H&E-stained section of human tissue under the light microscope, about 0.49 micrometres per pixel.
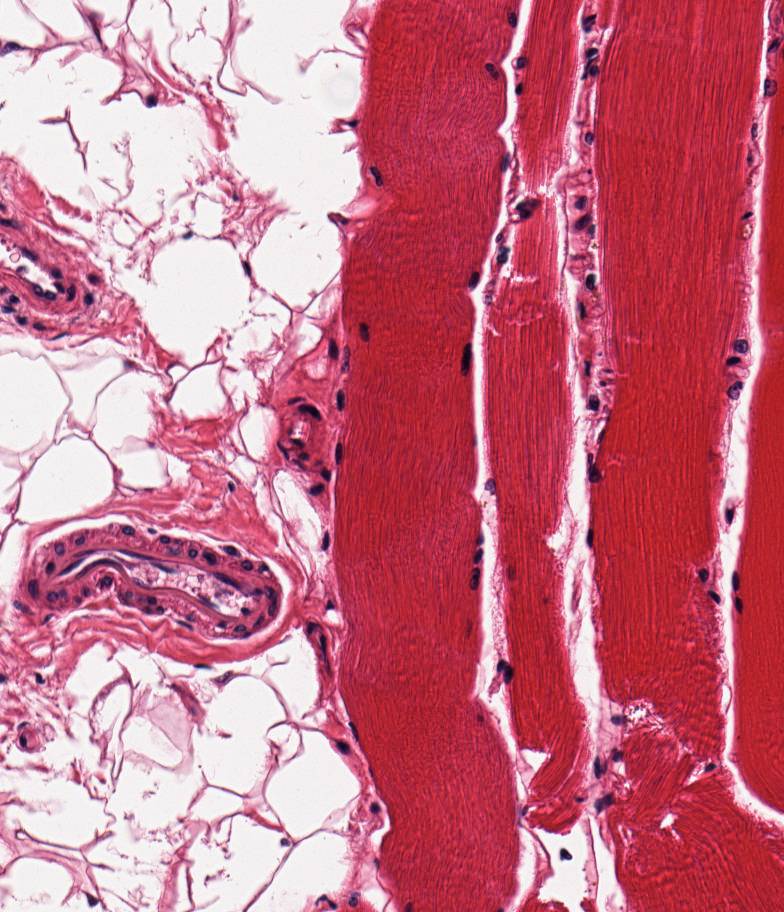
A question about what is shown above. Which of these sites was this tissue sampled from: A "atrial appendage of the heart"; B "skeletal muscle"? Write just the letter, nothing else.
B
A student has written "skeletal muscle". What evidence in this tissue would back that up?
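Skeletal muscle. Fits: muscle fibre nuclei flattened, lying at fibre edges; cytoplasm intense deep red with fine lengthwise fibrillar lines.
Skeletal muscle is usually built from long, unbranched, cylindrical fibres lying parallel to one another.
Between the muscle fibres: only thin strands of loose connective tissue with scattered nuclei.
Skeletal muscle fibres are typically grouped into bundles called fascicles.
Not muscle: the adipocytes, seen as large empty polygonal spaces outlined by thin pink membranes.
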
